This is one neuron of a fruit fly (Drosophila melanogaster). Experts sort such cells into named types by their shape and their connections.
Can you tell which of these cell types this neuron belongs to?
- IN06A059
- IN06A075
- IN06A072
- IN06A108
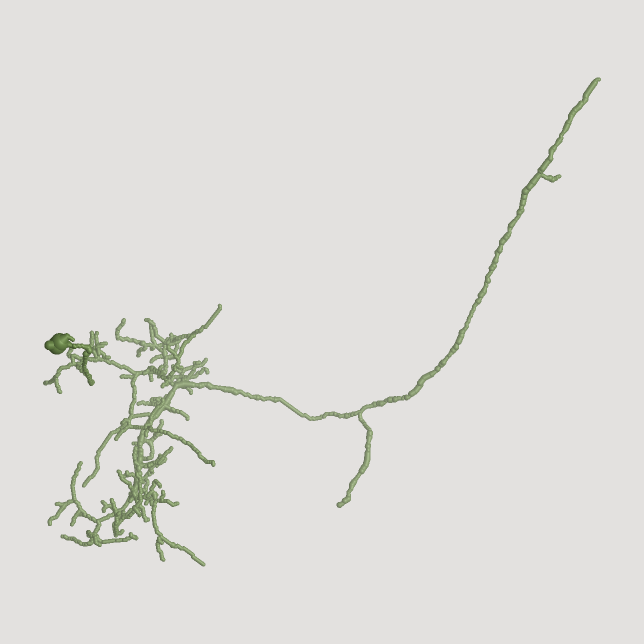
IN06A059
